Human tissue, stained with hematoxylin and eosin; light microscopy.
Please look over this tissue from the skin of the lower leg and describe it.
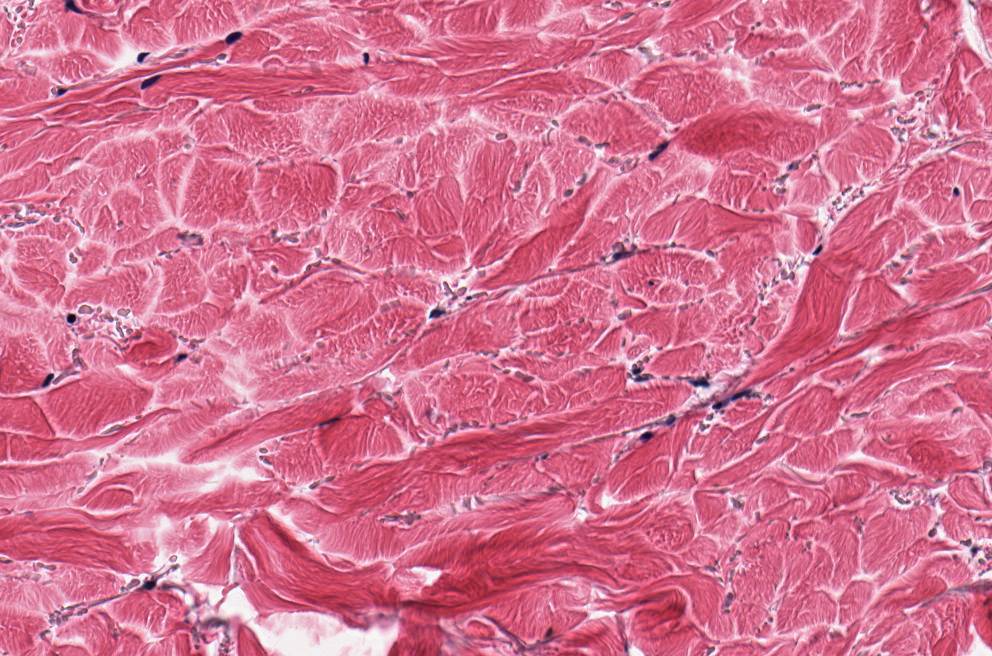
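Beginning with orientation, the fibres are cut in mixed planes, many polygonal cross-sections lying among fibres cut lengthwise. As for nuclei, they are few, small, dark and mostly elongated, lying chiefly in the thin spaces between fibres rather than inside them. Lastly, the tissue between the fibres is scant, forming only thin strands with a few small cells.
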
